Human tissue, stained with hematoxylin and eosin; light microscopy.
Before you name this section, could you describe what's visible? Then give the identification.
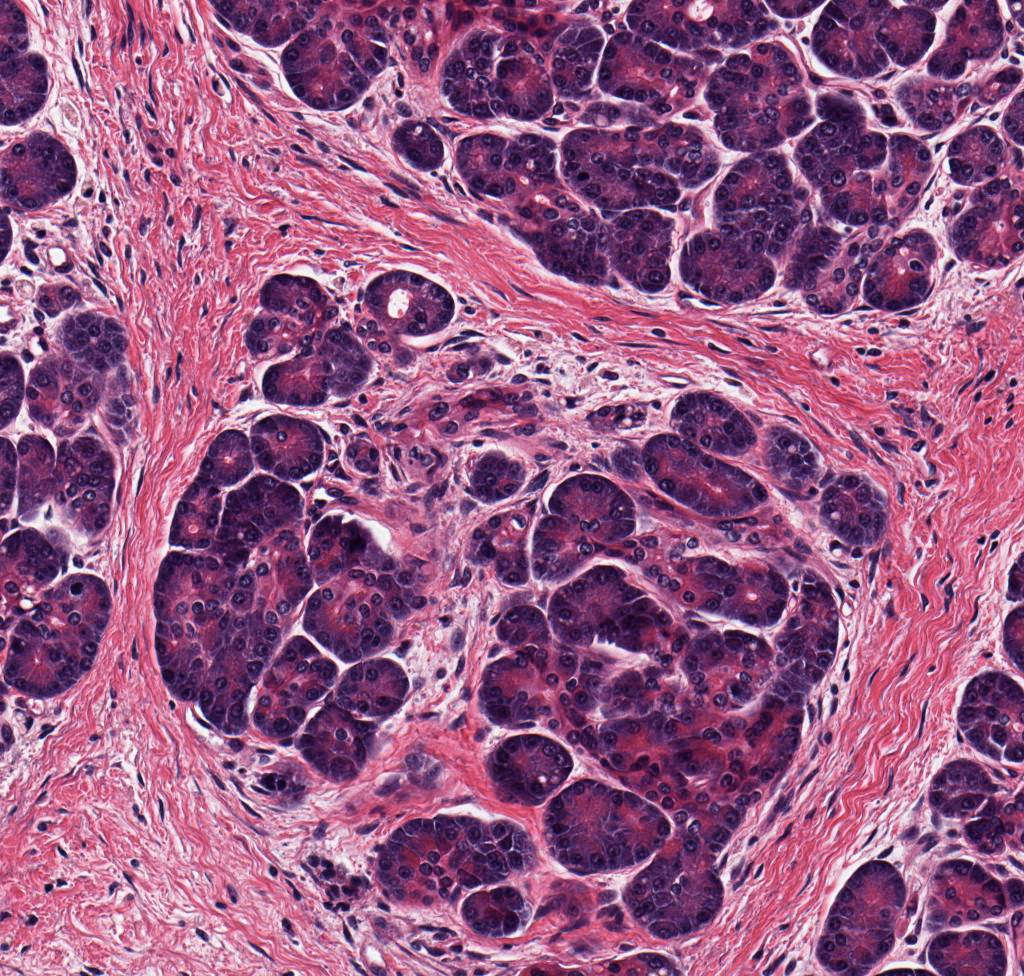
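Broad bands of pink fibrous tissue separate clusters of small rounded epithelial units. Each unit is an acinus, its cells set radially around a tiny central lumen. One band runs diagonally from upper left toward the right, dividing the top cluster from the central one. This is pancreas.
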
